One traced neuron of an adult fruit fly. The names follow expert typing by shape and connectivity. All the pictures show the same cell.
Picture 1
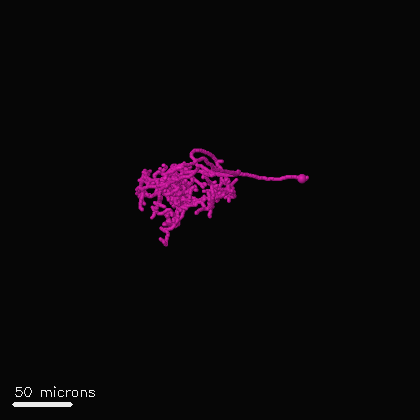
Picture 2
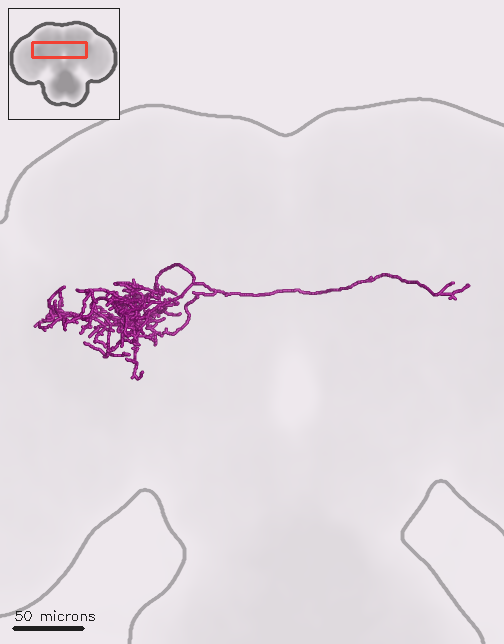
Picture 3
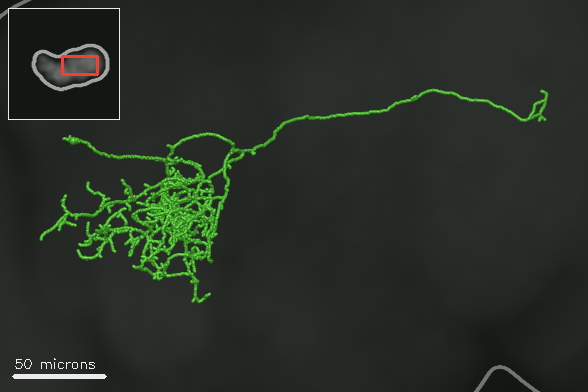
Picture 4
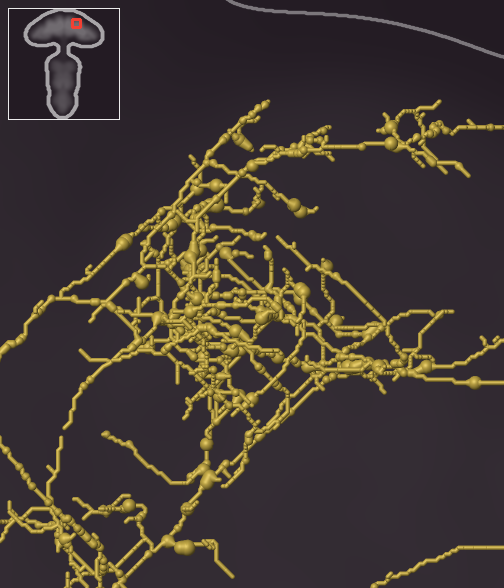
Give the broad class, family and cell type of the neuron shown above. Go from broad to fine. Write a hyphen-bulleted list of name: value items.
- broad class: central-brain intrinsic neuron
- family: hemilineage DL1_ventral
- cell type: AVLP527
